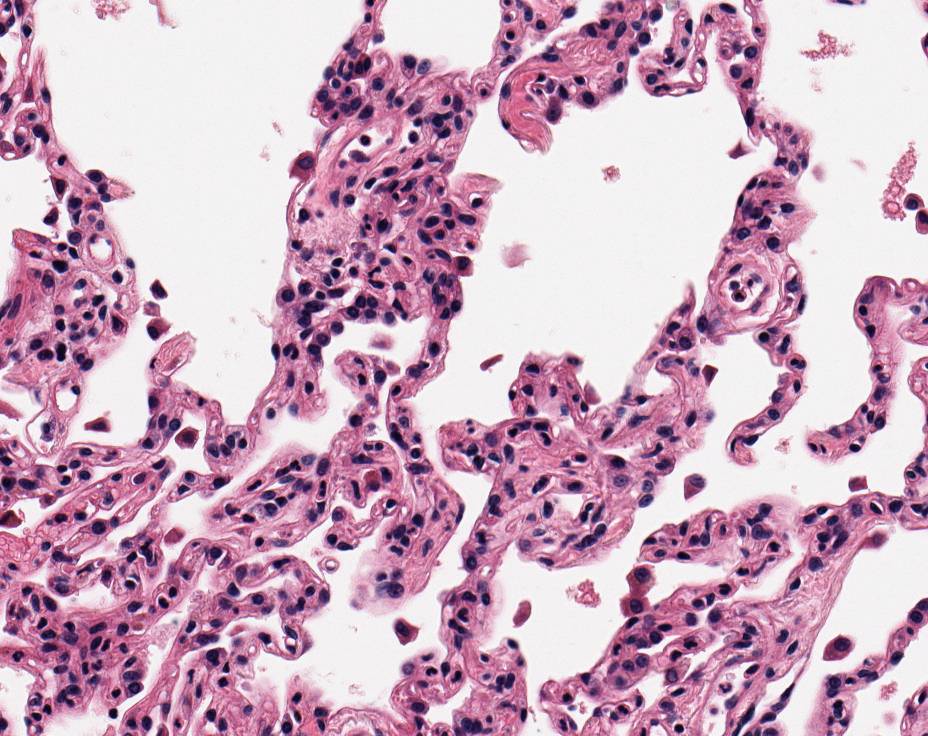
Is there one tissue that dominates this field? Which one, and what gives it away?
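Alveolus is the structure mainly shown. Its septal surfaces carry a single layer of flattened to plump cells with dark nuclei.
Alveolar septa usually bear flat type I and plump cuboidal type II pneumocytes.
Loose clumps of pink flocculent debris float in the empty spaces, one near the upper right edge.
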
